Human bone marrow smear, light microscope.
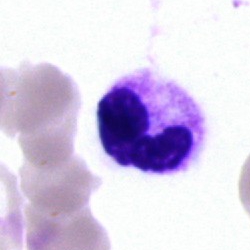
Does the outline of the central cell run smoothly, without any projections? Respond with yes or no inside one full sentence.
Yes, a smooth outline without projections belongs to this cell.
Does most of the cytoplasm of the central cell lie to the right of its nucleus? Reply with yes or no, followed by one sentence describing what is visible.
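Yes. The nucleus lies along the left and lower side of the cell.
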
